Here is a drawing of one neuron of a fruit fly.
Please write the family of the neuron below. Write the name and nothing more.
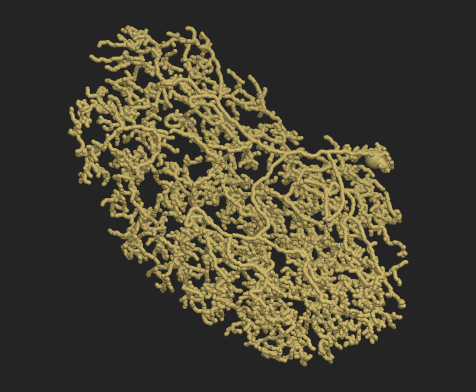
Li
